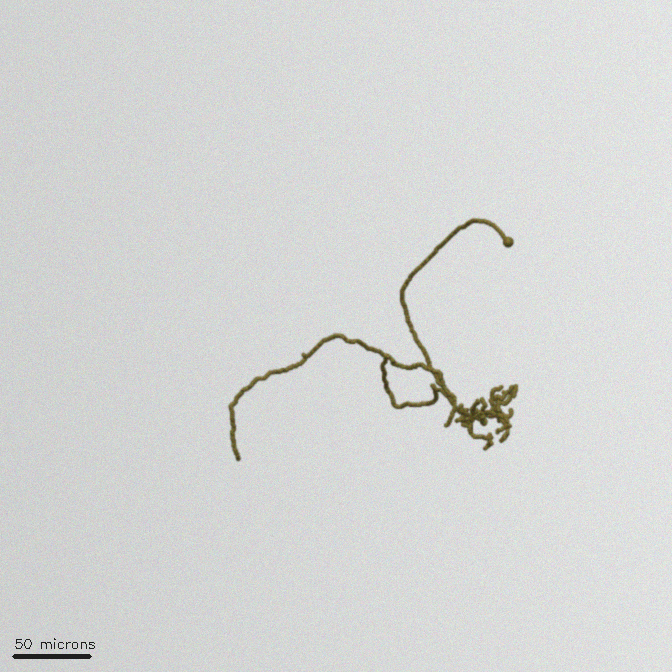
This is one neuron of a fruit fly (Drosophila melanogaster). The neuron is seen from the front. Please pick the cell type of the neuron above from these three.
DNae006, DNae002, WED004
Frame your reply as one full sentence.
A cell of type WED004 is what this neuron is.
